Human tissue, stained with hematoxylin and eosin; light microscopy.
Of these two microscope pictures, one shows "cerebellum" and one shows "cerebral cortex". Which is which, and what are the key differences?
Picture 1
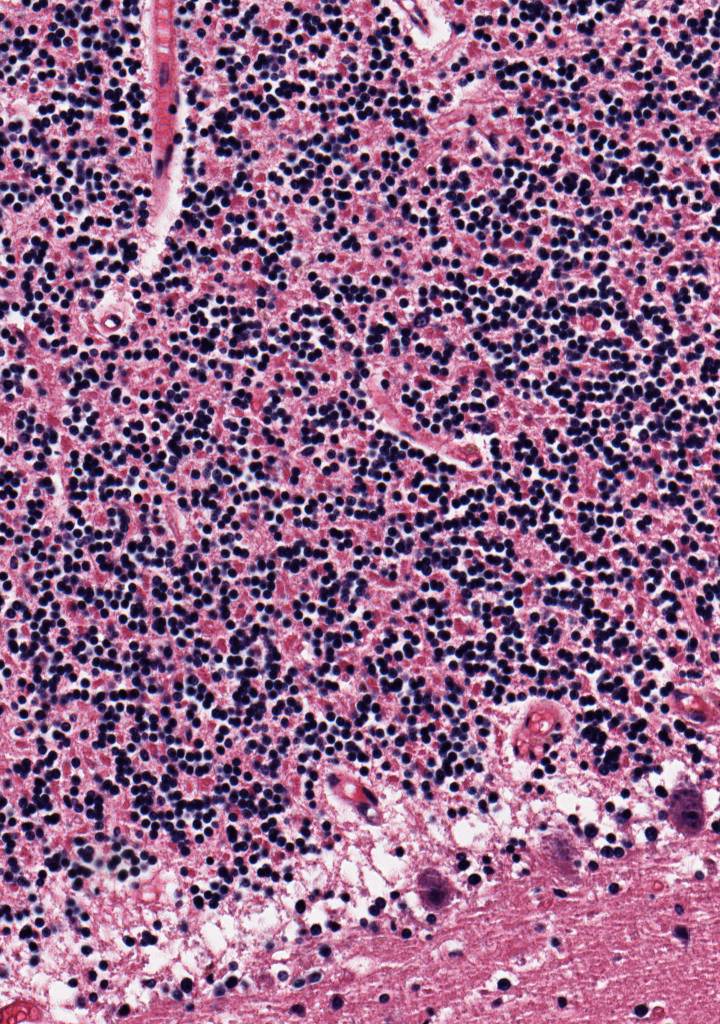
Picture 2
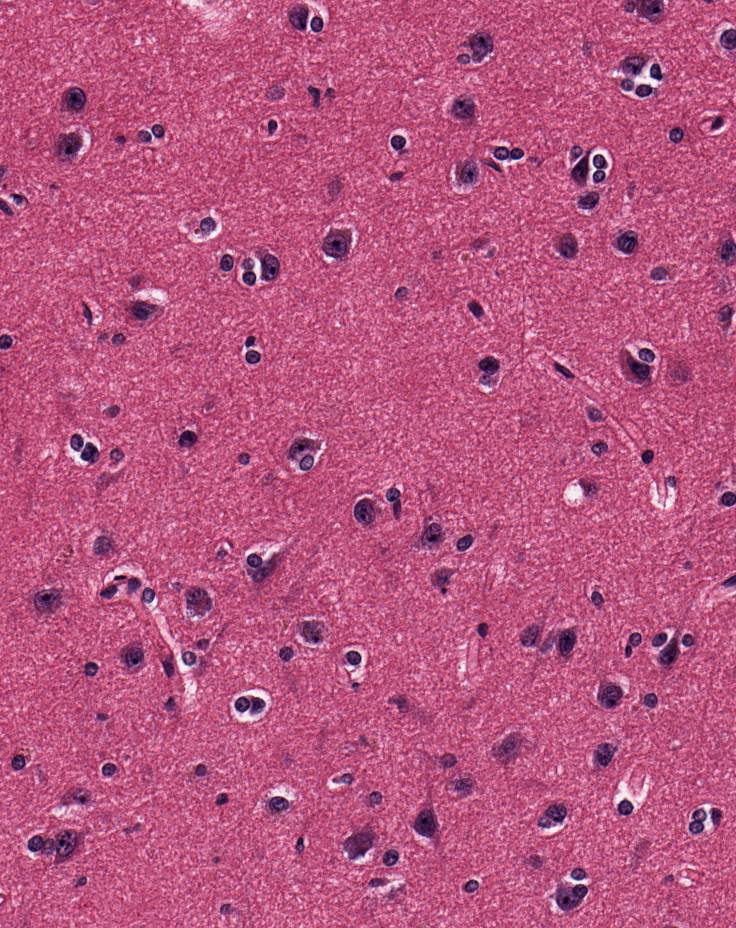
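Picture 1: cerebellum. Picture 2: cerebral cortex. Picture 1: densely packed small round dark nuclei fill most of the field, top to near the bottom edge. Nuclei deeply basophilic; cytoplasm very scant. Bottom of field: pale pink, finely fibrillar band with sparse nuclei. Lower right: a few large neuron cell bodies with abundant purple cytoplasm, in a row where the dense layer meets the pale band.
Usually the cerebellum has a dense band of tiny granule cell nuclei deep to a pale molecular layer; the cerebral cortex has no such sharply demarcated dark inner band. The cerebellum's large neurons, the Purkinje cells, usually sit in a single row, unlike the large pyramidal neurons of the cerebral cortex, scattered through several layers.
Picture 2: cells scattered singly and in small clusters over the whole field; no glands, tubules or epithelial lining. Uniform, finely fibrillary pink matrix between cells. Many small round dark nuclei, little cytoplasm, dotted evenly among larger cells. Small round nuclei clustered closely against some larger cell bodies, as at upper right.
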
